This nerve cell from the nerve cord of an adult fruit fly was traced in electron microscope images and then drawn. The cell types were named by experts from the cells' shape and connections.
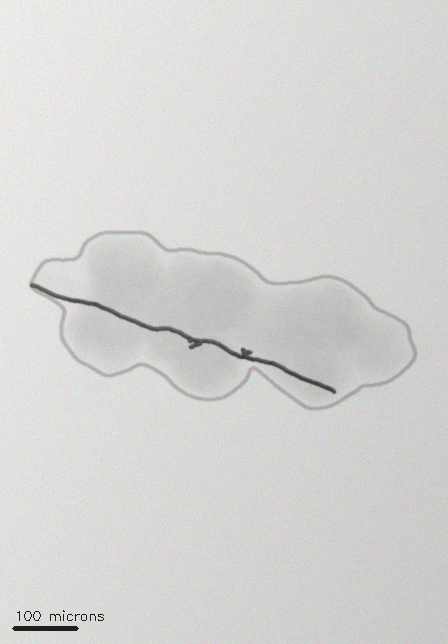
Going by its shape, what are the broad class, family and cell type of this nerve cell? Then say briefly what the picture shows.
Its broad class is sensory neuron ascending to the brain. The name of its family is class mechanosensory proprioceptive. It is of cell type SApp08. The drawing shows no cell body. By the scale bar it is about 500 microns wide in this view. There are a dozen or fewer branch ends.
